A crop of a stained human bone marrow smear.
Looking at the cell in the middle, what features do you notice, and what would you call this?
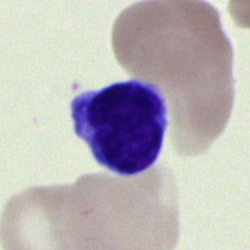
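Roughly round outline here, with a small pale bulge on its left side. There's not much cytoplasm, and what there is sits mostly along that left edge. It's a paler blue-violet than the nucleus, and I can't see any granules in it. This one's a lymphocyte.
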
